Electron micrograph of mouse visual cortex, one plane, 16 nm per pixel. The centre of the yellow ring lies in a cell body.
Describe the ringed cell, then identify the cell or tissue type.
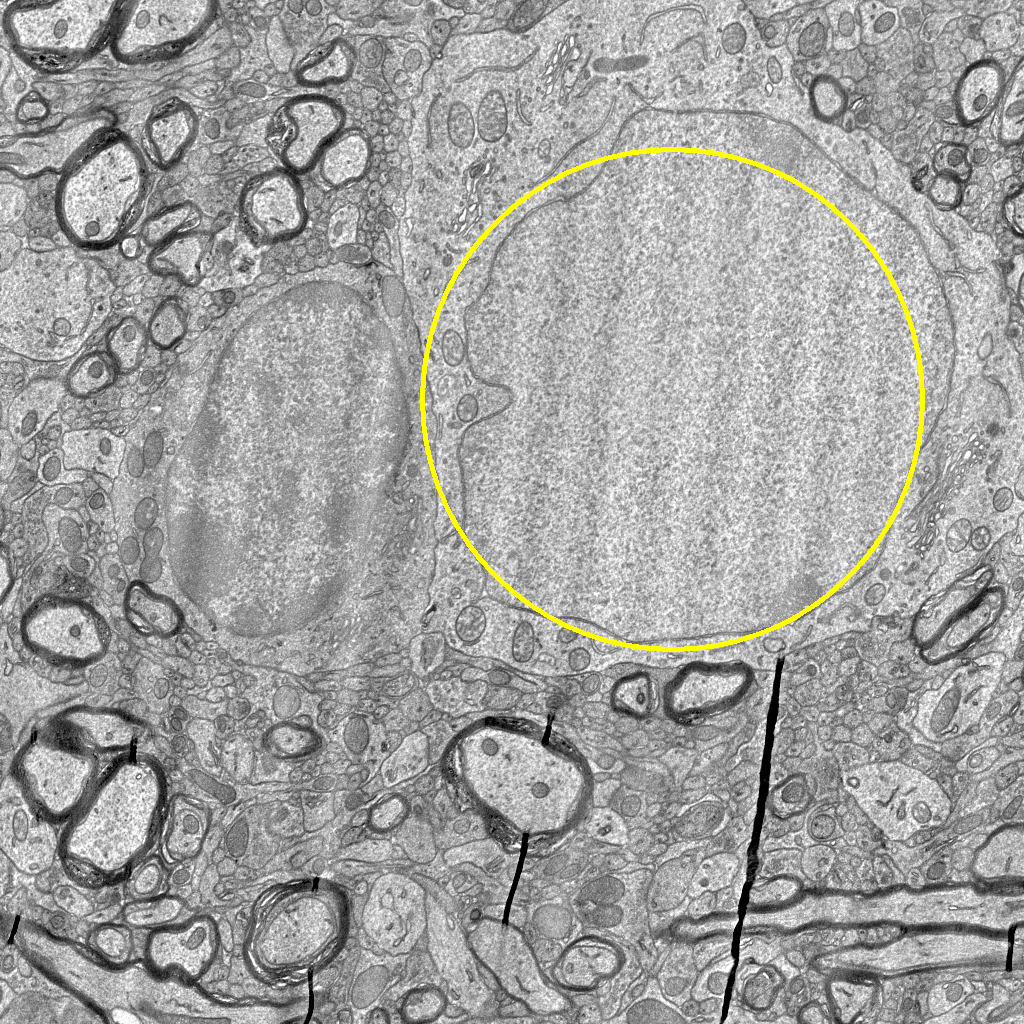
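See how the nucleus, nearly round, fills most of the ring. Its envelope is smooth but for one inward fold on the left. The chromatin is pale and finely dispersed, with no dense clumps at the envelope. This is an excitatory neuron.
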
